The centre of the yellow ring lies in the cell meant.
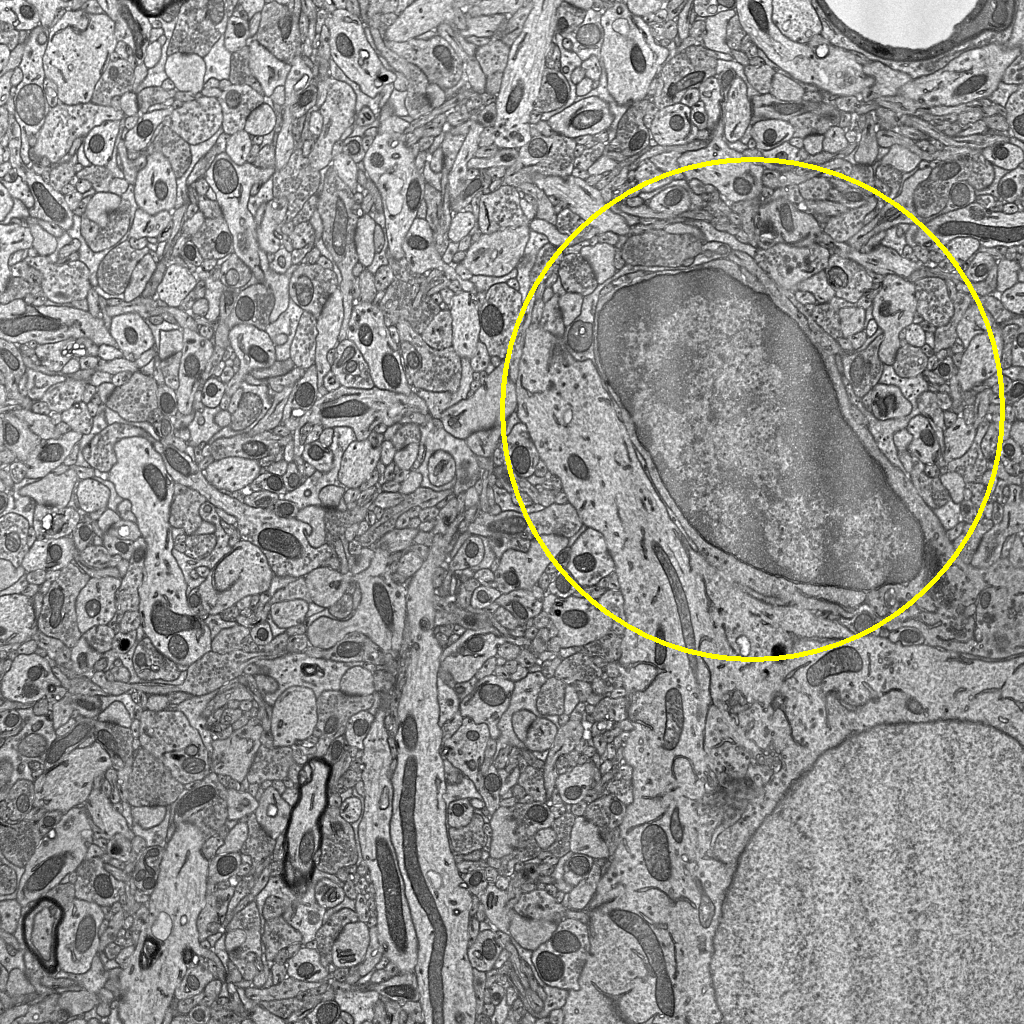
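Microglial cell, marked by the yellow ring. Its nucleus is an elongated oval, the long axis running from upper left to lower right, and its whole outline lies inside the ring. That outline is smooth, without deep folds or indentations. The chromatin is fairly dark, laid out in blotchy darker and lighter patches across the nucleus.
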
